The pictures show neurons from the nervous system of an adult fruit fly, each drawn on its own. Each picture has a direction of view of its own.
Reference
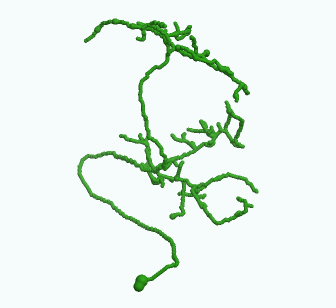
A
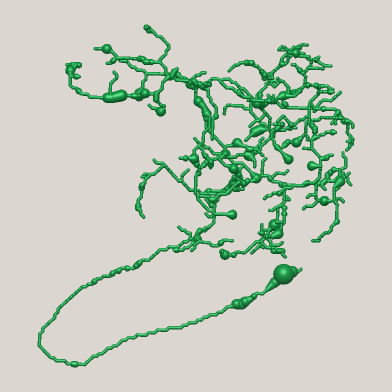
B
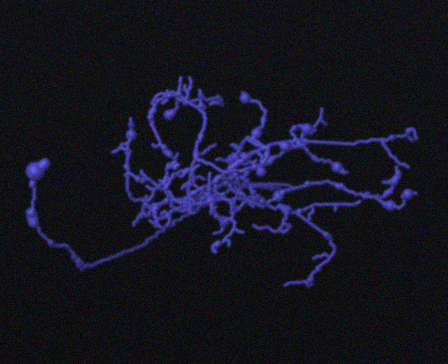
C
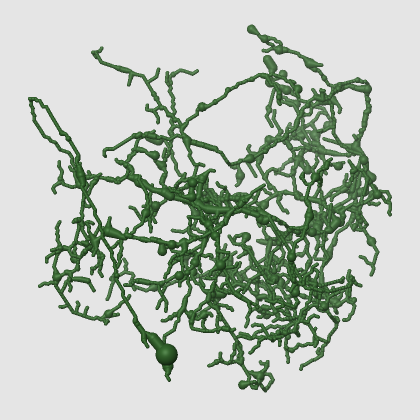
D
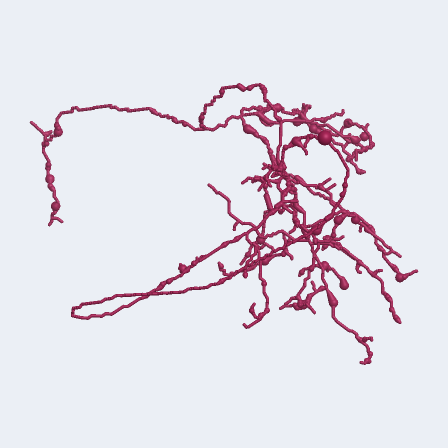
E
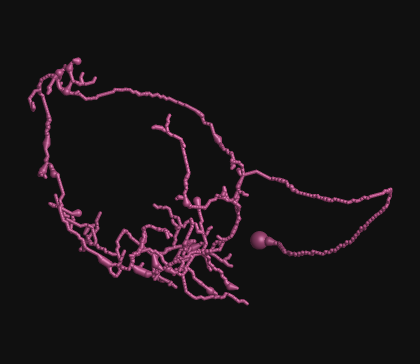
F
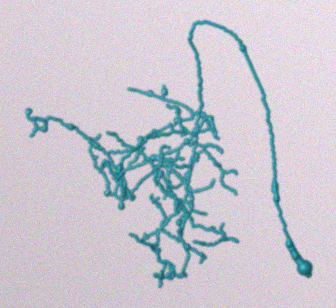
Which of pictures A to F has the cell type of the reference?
E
